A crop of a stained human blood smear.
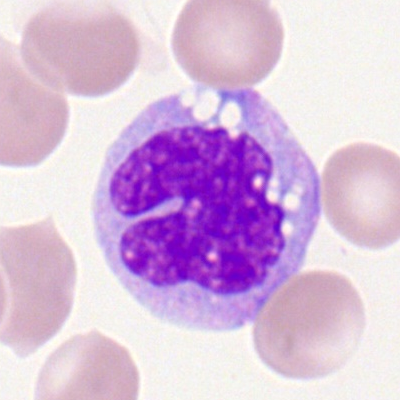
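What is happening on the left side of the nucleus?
A deep notch cuts into it there.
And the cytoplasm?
It forms a broad pale greyish-blue rim around the nucleus, with clear round vacuoles clustered at the top of the cell.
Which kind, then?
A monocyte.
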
